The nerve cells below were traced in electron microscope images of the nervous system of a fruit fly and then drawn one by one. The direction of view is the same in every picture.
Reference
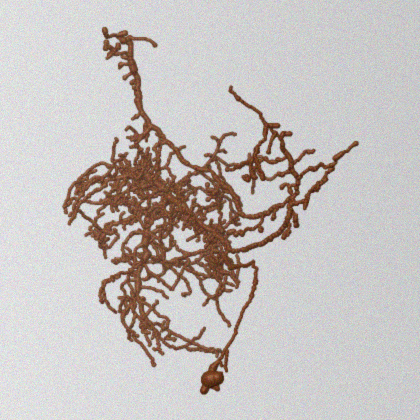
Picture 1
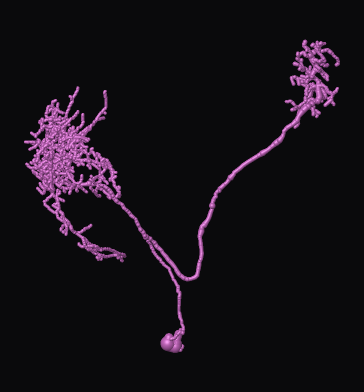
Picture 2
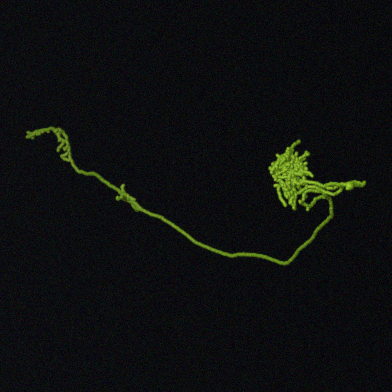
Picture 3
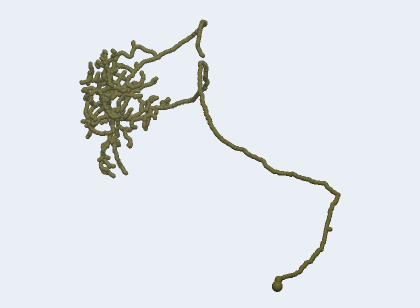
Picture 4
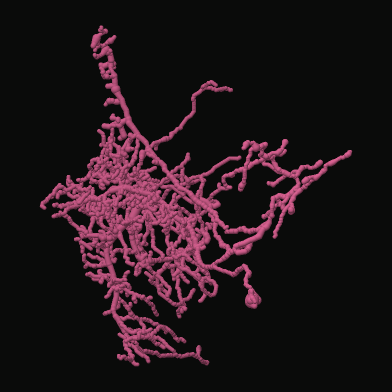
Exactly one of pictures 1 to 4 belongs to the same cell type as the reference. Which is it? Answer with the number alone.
4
